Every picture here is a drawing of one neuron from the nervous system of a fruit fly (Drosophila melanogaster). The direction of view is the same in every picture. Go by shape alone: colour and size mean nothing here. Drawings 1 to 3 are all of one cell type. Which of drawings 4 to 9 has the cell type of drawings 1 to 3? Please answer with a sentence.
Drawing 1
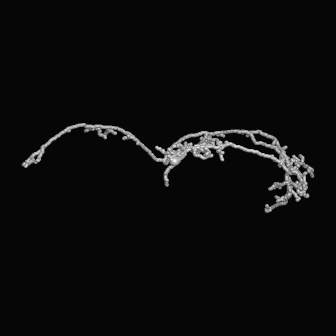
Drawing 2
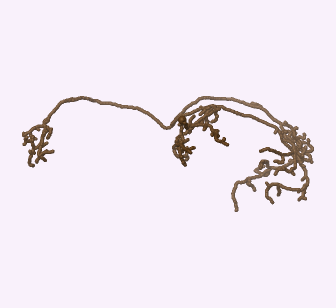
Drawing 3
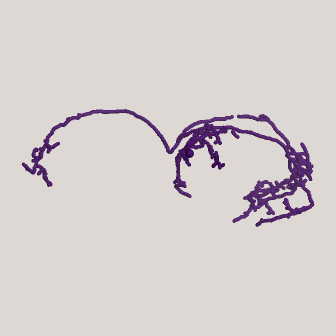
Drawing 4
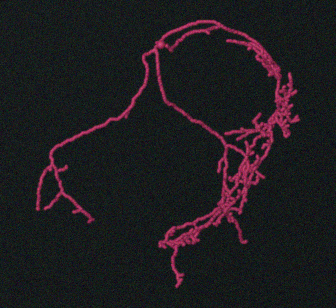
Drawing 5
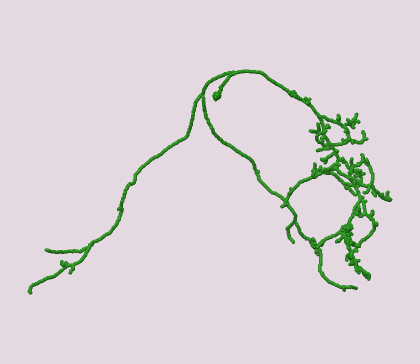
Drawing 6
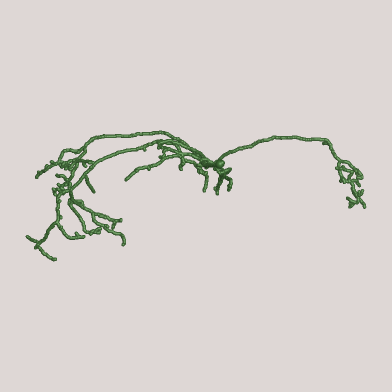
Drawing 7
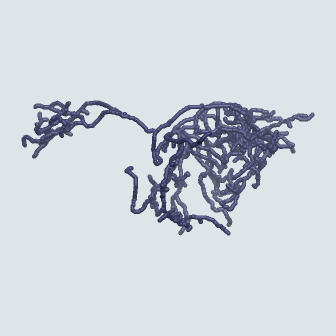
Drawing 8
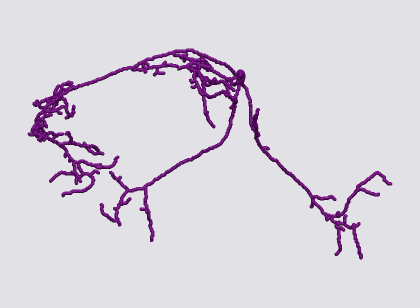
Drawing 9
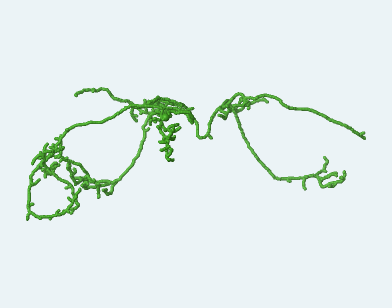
The neuron in drawing 6 is of the same cell type.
